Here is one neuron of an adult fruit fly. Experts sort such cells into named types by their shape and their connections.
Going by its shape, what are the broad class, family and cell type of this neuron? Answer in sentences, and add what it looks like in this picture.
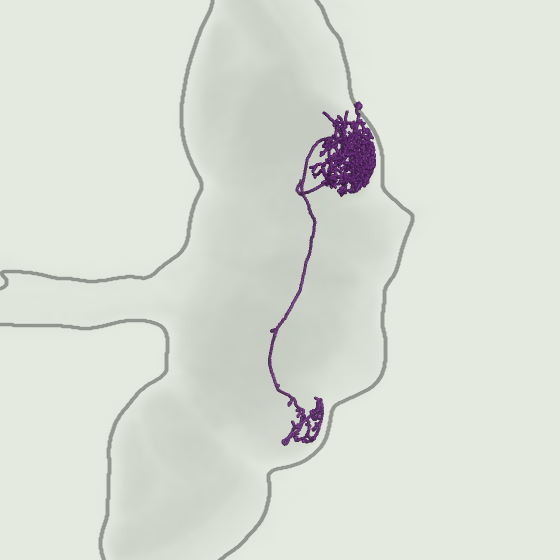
It is a central-brain intrinsic neuron. Its family is hemilineage VLPl2_medial. Its cell type is AVLP162. It lies in the brain. As drawn here it is more than twice as tall as it is wide.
